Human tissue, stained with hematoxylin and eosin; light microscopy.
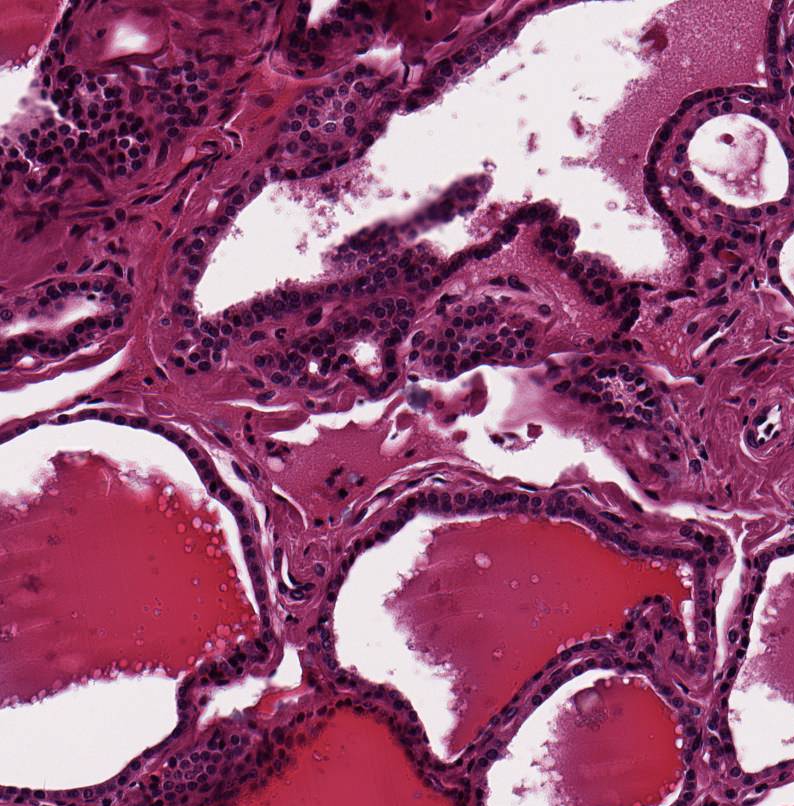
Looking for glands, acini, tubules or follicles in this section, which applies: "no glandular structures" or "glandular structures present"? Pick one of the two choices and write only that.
Glandular structures present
